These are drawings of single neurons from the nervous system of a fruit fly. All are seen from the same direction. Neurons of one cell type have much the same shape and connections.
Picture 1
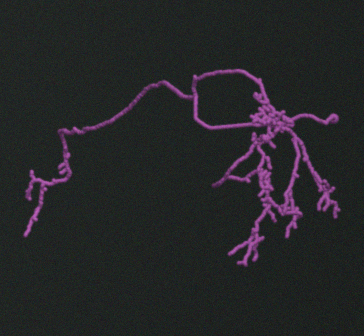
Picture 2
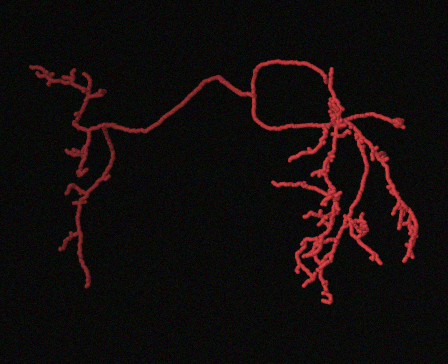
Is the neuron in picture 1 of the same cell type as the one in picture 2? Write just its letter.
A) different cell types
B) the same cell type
B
